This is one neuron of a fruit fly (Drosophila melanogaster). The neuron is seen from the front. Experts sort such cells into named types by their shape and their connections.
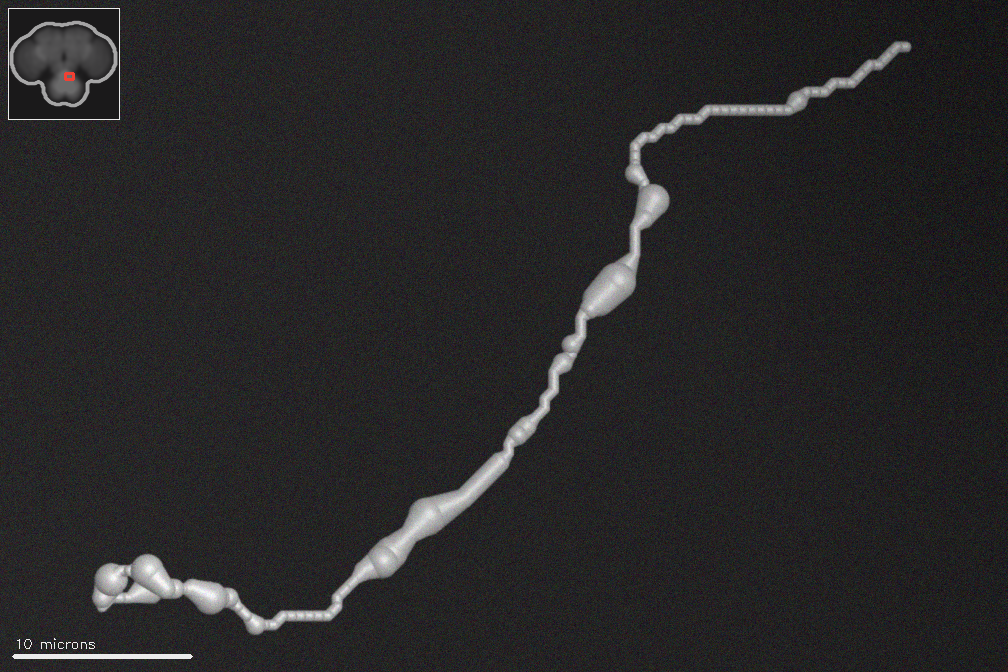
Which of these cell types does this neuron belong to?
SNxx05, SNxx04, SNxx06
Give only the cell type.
SNxx06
